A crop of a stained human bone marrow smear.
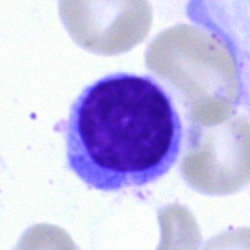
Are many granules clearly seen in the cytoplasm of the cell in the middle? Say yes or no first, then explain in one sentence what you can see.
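No. The cytoplasm shows no visible granules.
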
